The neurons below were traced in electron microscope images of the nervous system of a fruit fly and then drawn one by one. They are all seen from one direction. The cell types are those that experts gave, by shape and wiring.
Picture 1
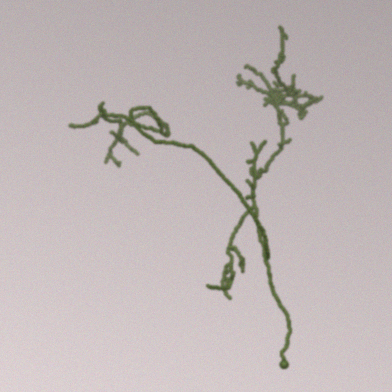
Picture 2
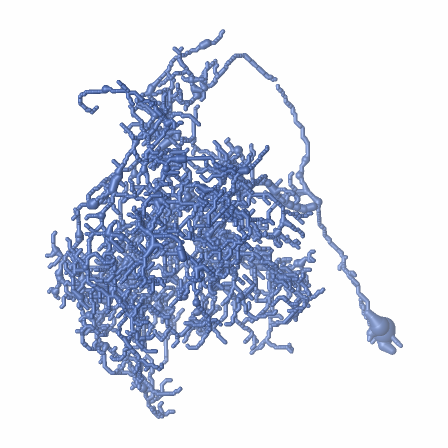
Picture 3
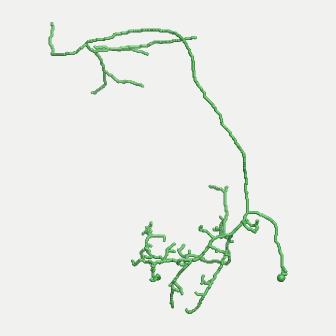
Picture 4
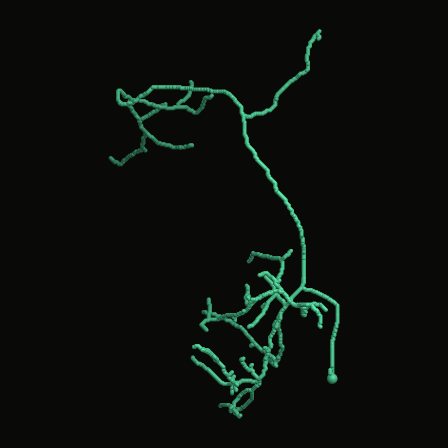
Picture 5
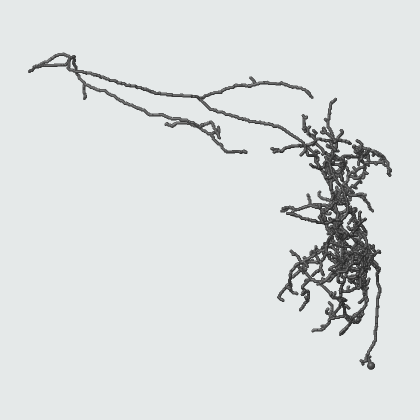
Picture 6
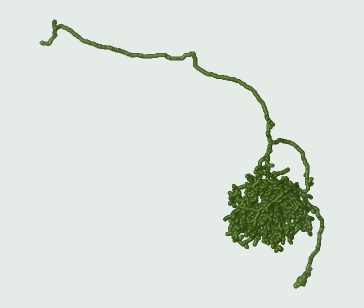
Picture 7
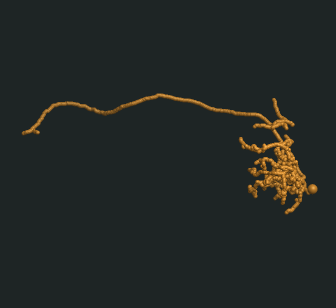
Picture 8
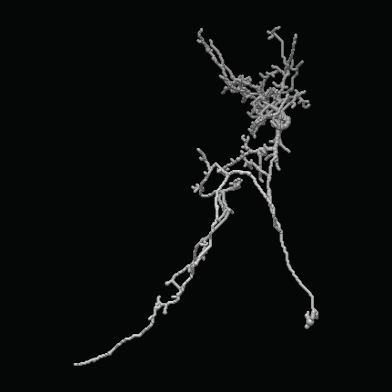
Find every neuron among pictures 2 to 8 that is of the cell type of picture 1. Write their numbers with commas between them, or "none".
8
